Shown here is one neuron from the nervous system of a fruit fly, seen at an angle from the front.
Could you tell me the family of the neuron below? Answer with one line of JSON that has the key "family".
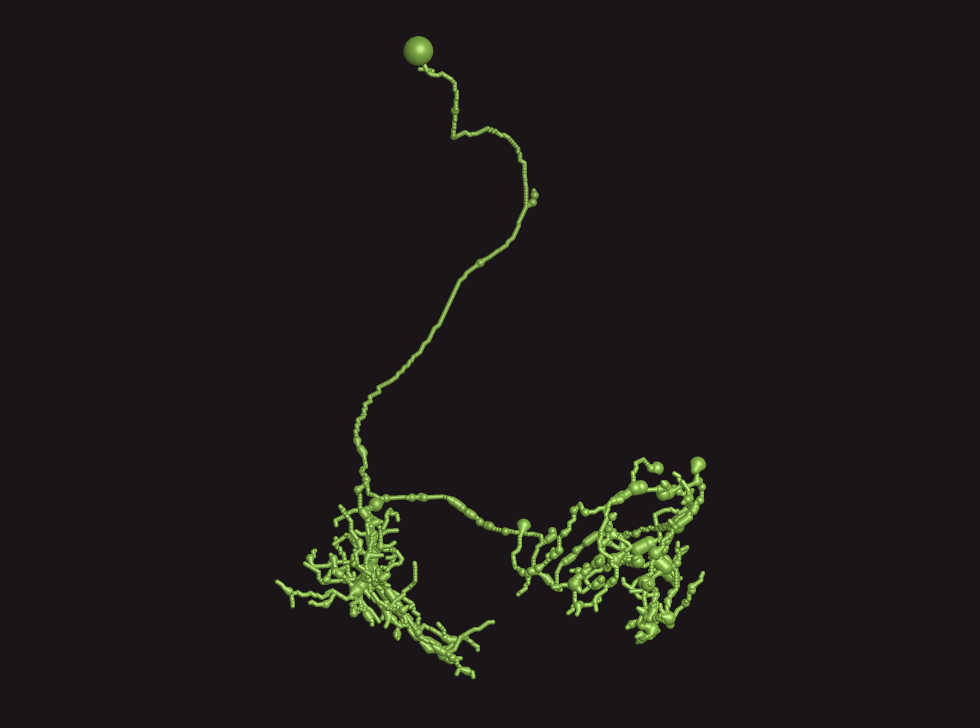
{"family": "class CX"}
